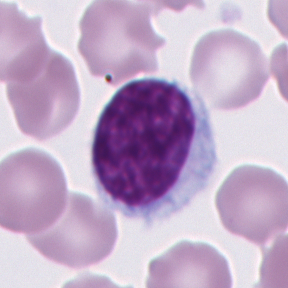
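Hairy cell, stained blood smear. See how the nucleus sits off-centre toward the upper left, leaving most of the cytoplasm to the right and below. The nuclear outline is smooth, with no notch or cleft, and no nucleoli show. The cytoplasm has no granules.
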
